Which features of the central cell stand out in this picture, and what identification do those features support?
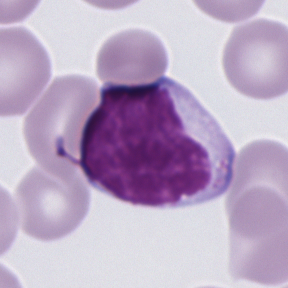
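First, the nucleus occupies most of the cell, so only a modest rim of cytoplasm remains. Next, that cytoplasm is broadest on the right side of the nucleus. Within the nucleus, no distinct nucleoli can be made out. Finally, a thin, tail-like projection runs out from the cell's left edge. The cell is a large granular lymphocyte.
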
